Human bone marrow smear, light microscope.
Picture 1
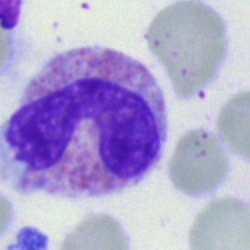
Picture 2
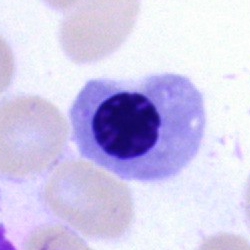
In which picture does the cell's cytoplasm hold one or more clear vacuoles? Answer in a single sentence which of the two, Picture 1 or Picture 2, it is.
It is the cell in Picture 2 whose cytoplasm holds at least one clear vacuole.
